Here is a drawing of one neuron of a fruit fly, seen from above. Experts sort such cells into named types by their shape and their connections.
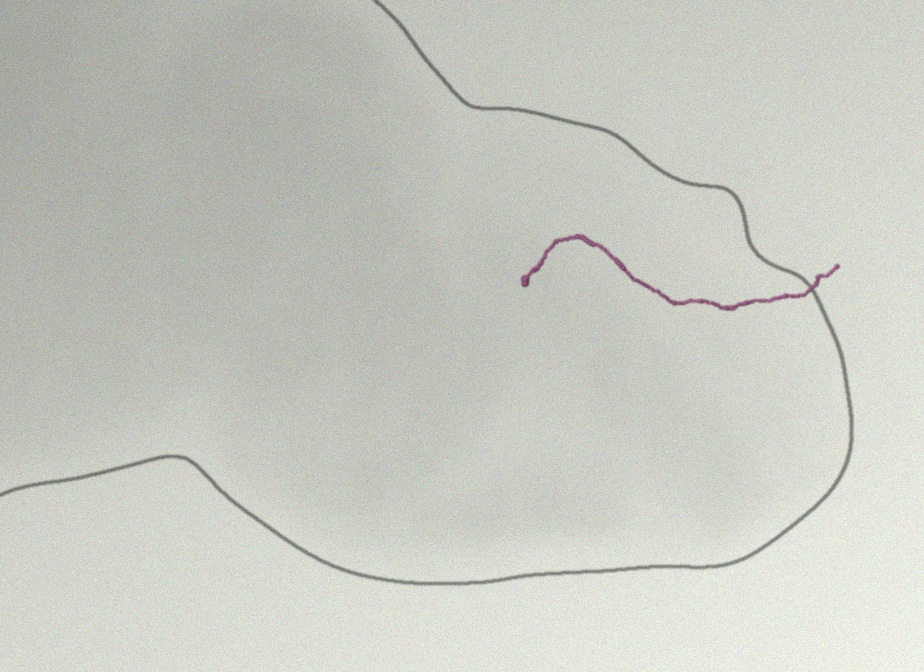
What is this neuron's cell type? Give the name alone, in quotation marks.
"R7y"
